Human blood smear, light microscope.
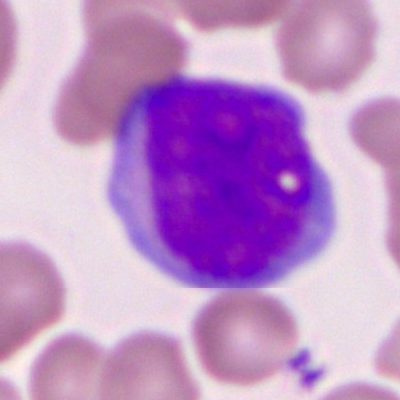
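Myeloblast. Central cell with a slightly irregular, somewhat angular outline, not smoothly round. The nucleus fills most of the cell; its chromatin is fine and evenly spread, without coarse clumps. A small bright white dot lies in the right part of the nucleus.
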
